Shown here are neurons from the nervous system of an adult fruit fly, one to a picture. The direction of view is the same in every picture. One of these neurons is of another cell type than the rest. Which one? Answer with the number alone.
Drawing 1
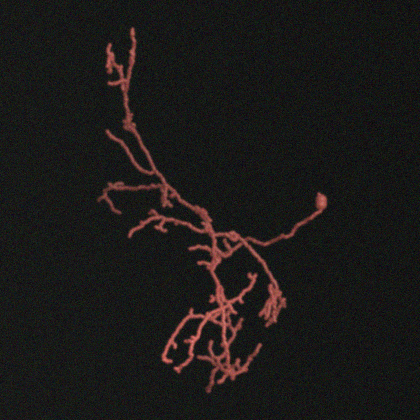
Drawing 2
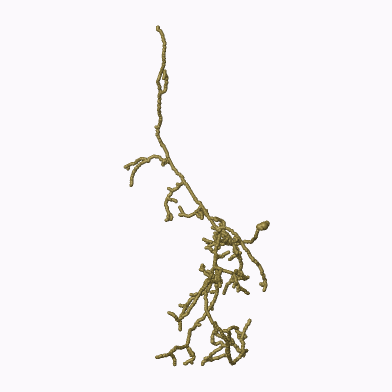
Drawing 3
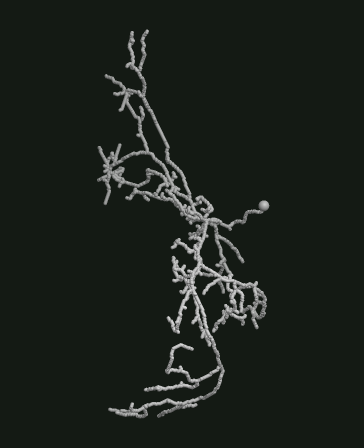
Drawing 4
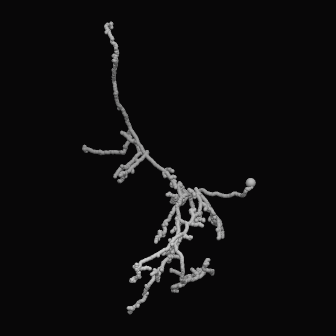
3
